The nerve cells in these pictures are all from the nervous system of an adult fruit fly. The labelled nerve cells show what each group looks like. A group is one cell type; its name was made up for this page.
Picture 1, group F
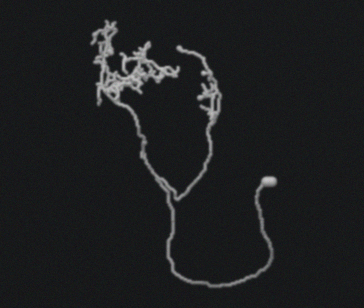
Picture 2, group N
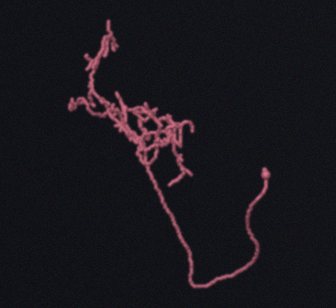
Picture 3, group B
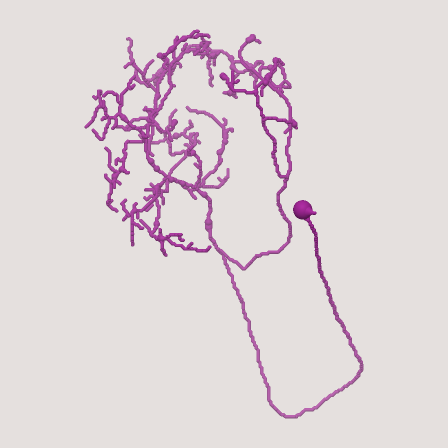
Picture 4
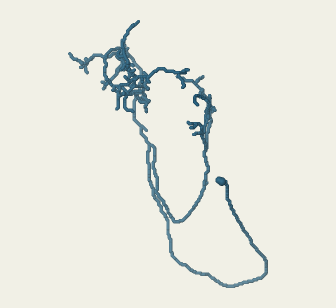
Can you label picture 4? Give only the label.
group F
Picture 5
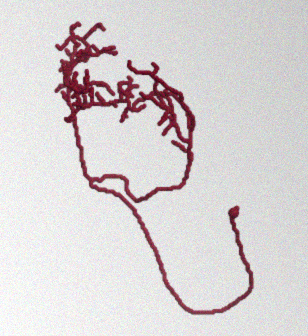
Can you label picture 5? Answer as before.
group F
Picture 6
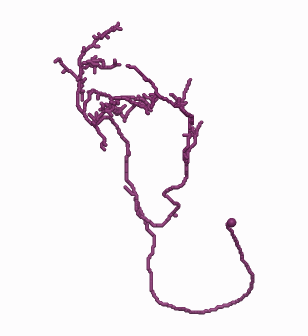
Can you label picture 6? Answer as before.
group F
